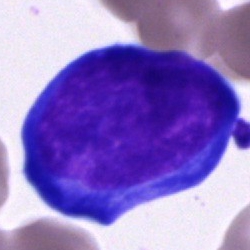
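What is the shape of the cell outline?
Broadly oval, with slightly angular, uneven edges.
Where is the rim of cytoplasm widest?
Along the lower edge of the cell.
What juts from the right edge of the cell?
A small round blue bleb.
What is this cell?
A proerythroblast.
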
